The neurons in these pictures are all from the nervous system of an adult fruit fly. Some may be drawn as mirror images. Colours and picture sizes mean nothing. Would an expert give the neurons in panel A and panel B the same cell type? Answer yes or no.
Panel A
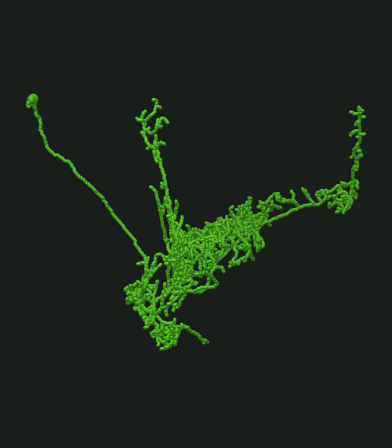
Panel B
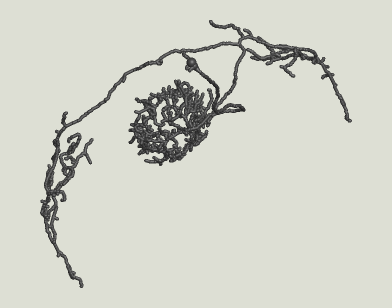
no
